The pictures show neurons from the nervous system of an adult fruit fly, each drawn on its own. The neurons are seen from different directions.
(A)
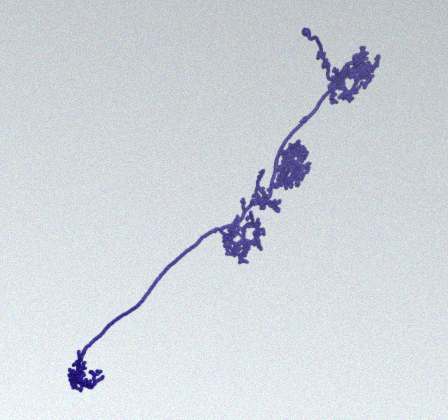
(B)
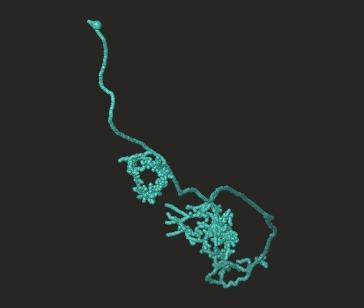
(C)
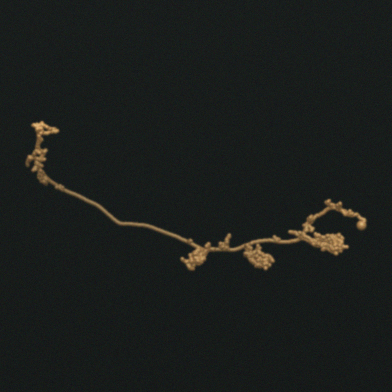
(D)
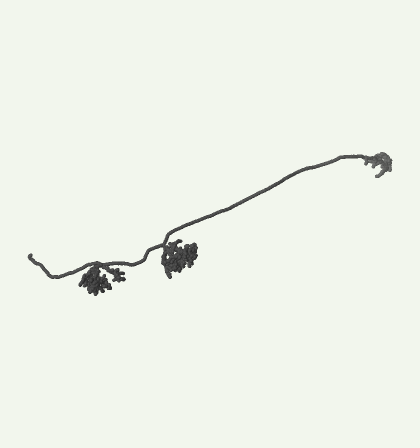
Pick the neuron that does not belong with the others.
C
